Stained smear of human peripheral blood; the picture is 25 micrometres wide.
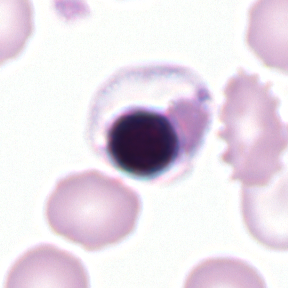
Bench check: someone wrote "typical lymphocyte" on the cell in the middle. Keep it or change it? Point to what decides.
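First, the nucleus: round and smooth, about 6 micrometres across, its chromatin uniformly dense, almost black-purple, with no visible pattern.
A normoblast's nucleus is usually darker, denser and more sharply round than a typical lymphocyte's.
Beside it, on the right, lies a pink, irregular patch within the cell outline.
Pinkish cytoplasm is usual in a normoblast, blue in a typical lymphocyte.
So: normoblast, not typical lymphocyte. No nucleoli or granules show, which would not argue against a typical lymphocyte.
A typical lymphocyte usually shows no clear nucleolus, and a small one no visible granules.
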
